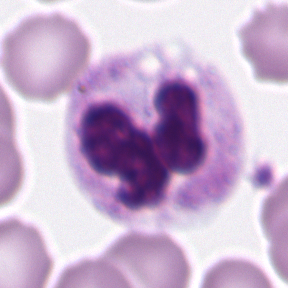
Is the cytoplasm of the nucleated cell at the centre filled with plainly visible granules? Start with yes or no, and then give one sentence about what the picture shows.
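Yes. Fine pink-violet granules are scattered through the cytoplasm.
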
